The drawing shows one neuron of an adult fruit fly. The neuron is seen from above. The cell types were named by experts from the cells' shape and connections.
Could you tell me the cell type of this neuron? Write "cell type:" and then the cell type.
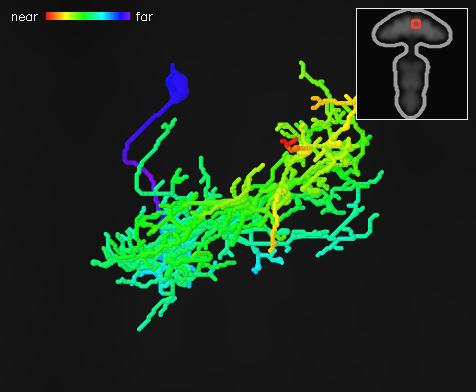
cell type: GNG195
